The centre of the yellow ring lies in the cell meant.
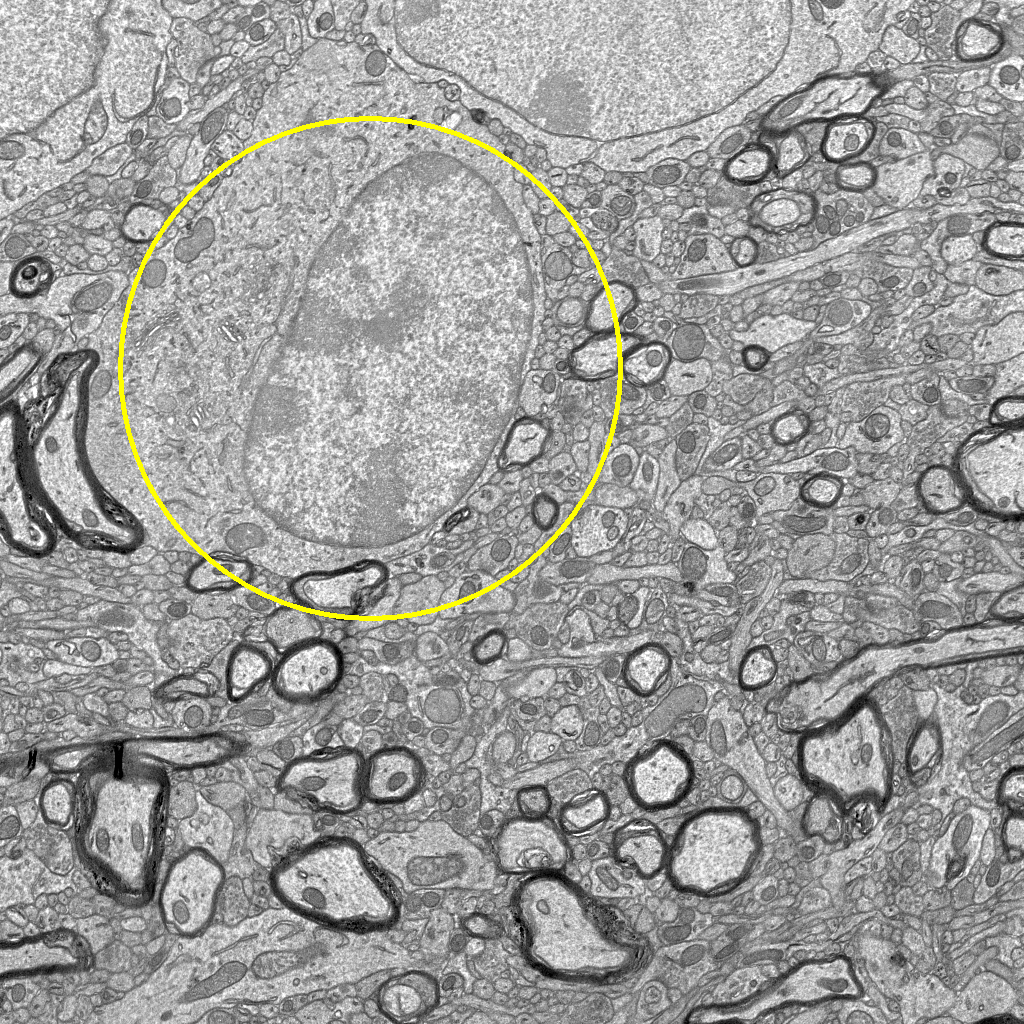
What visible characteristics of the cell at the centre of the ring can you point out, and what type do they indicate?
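Within the ringed cell, a large oval nucleus lies with its long axis running from lower left to upper right. Its envelope is smooth, without deep infoldings, and no distinct dense nucleolus stands out. To the left of the nucleus, the cytoplasm holds small stacks of flattened membranes. The cell is an oligodendrocyte.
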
